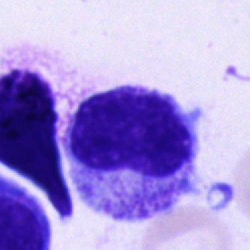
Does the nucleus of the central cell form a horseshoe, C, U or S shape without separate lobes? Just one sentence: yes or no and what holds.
No, instead of a band, the nucleus forms a compact round or oval shape.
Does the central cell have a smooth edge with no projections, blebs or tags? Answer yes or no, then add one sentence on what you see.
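No. A small blunt bleb projects from the upper right edge of the cell.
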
